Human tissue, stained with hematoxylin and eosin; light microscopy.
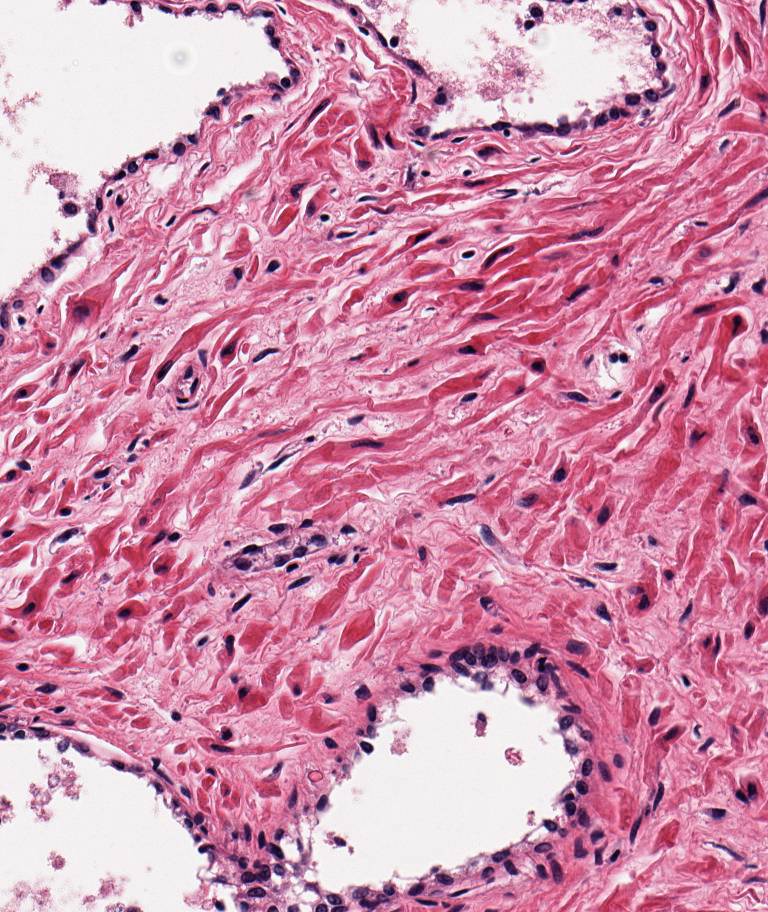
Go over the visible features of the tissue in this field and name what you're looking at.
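Across the middle runs a broad band of stroma, with gland spaces along the top and bottom edges. It is largely smooth muscle: bright pink cytoplasm, elongated blunt-ended nuclei. A thin epithelium of small, dark, closely set nuclei lines the gland spaces. This is prostate.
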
